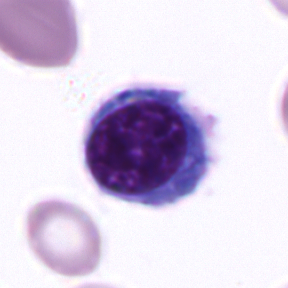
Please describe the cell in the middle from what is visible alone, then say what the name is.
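Its outline is roughly round. Blue cytoplasm forms a rim that is widest on the right. No granules are seen in the cytoplasm. The right edge is slightly frayed, with small projections. This cell is a plasma cell.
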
